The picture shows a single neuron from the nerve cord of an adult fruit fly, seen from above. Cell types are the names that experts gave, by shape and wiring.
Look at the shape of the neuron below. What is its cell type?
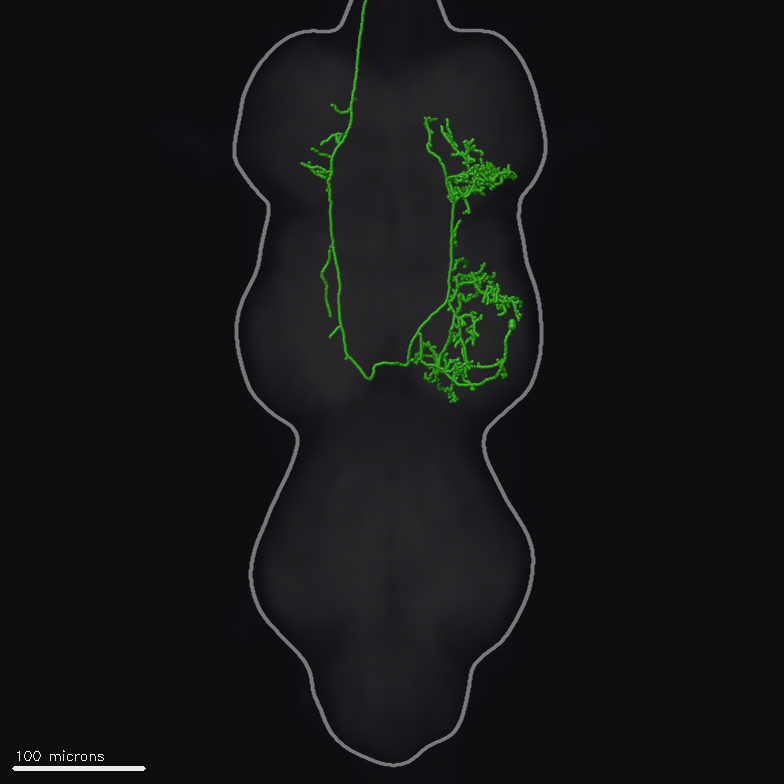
AN23B004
